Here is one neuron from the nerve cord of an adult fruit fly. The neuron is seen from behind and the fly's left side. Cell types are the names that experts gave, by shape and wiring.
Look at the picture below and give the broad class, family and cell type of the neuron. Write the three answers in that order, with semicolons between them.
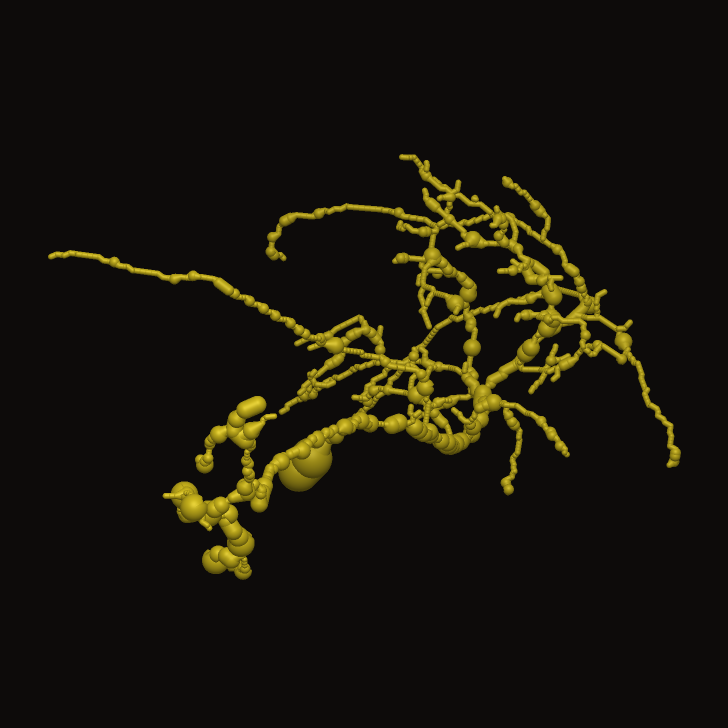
nerve-cord intrinsic neuron; hemilineage 19A; IN19A087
